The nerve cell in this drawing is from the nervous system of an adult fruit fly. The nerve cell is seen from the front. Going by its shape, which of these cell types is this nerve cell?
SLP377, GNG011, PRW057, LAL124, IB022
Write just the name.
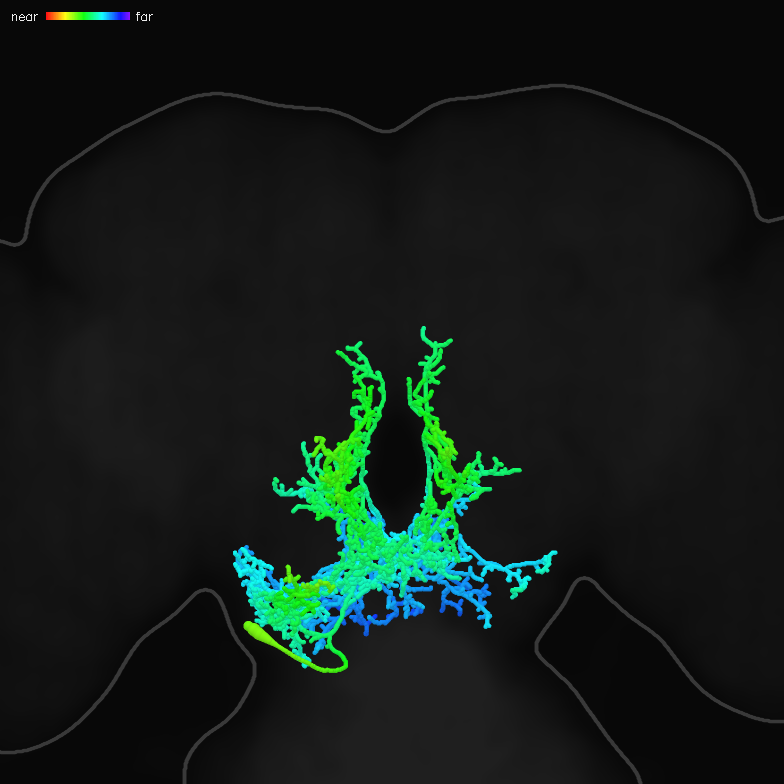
GNG011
